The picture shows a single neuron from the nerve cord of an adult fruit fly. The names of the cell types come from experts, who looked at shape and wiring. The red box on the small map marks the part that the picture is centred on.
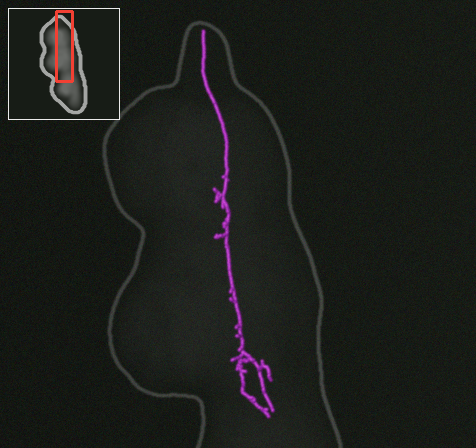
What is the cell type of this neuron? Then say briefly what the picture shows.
Its cell type is DNg36_a. This is a descending neuron. No cell body is drawn. In this view it is more than twice as tall as it is wide.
